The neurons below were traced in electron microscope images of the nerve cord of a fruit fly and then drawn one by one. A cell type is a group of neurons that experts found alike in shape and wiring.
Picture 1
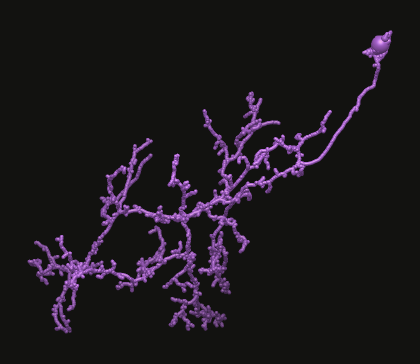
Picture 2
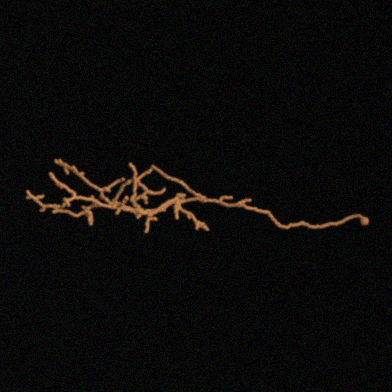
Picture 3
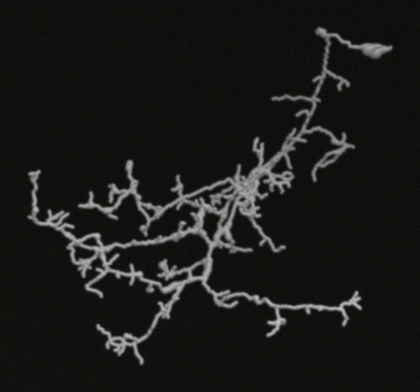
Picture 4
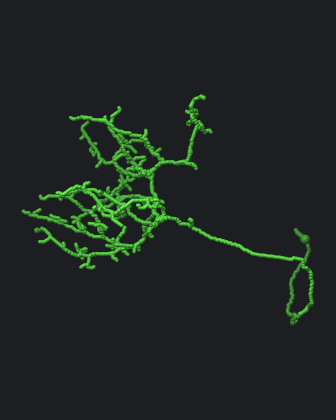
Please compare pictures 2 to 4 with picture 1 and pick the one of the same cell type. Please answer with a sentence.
The neuron in picture 3 is of the same cell type.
